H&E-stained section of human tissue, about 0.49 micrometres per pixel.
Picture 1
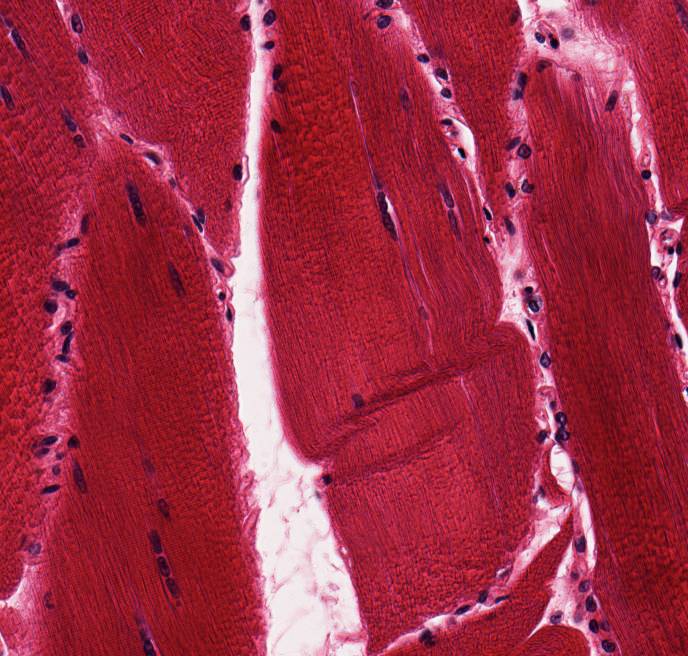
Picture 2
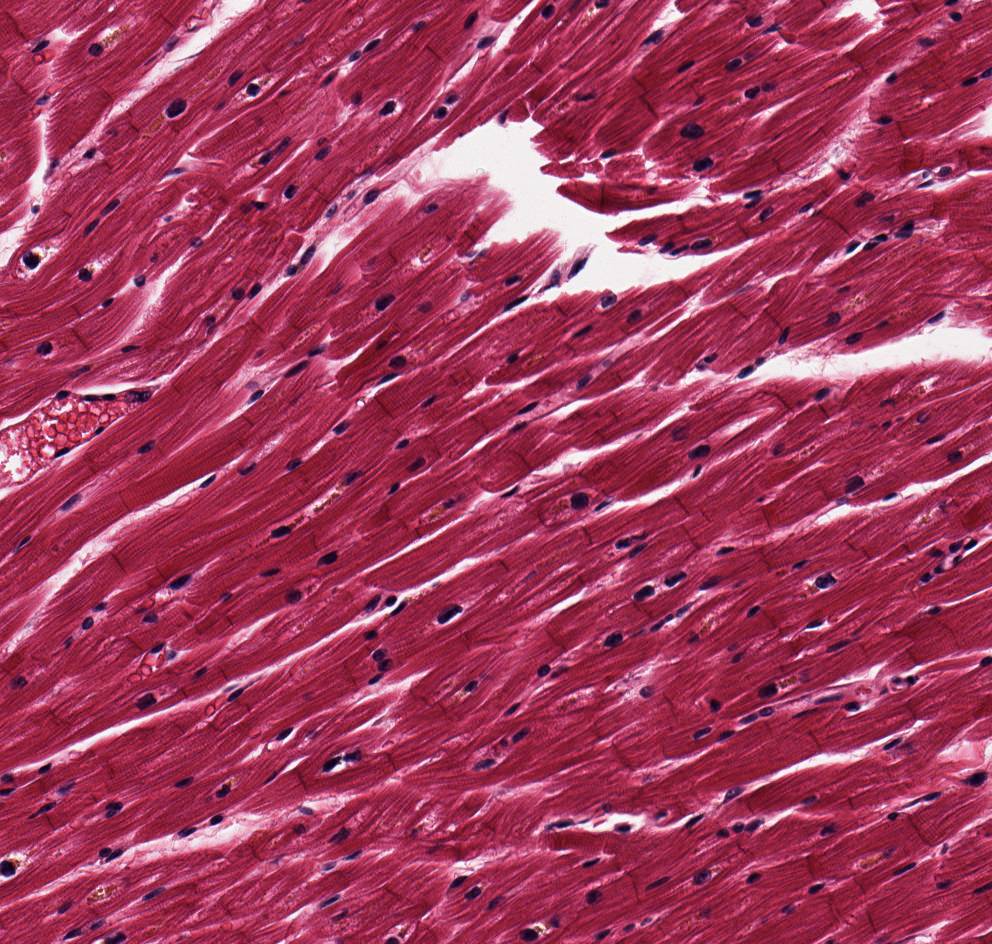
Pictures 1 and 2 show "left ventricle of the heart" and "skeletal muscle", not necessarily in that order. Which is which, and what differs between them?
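Let me give the answer first: picture 1 is skeletal muscle, and picture 2 is left ventricle of the heart. In picture 1 the nuclei are elongated and dark and sit at the fibre edges, just under the surface, whereas in picture 2 each cell has a single oval nucleus in the centre of the fibre.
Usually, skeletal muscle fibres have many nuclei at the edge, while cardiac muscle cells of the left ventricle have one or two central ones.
The picture 2 fibres also branch and join their neighbours, and dark, sometimes step-like lines, the intercalated discs, cross them at intervals; the picture 1 fibres run roughly from top to bottom.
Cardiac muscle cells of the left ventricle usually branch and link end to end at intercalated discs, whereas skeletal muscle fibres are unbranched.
As for the cytoplasm, picture 1 stains deep red with fine lengthwise myofibrillar streaks and faint cross-striation, and picture 2 deep pink with fine cross-striations.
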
